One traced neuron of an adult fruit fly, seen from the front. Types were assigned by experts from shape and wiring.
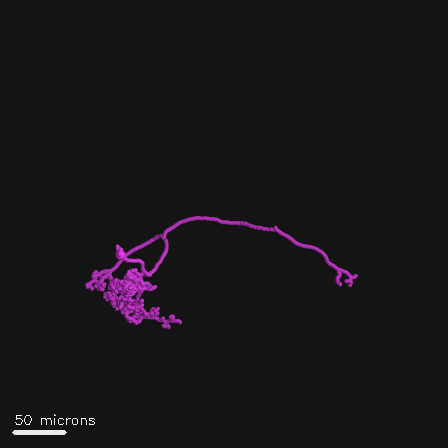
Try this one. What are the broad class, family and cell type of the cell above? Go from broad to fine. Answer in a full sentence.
A central-brain intrinsic neuron of hemilineage ALl1_ventral, type CB1542.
